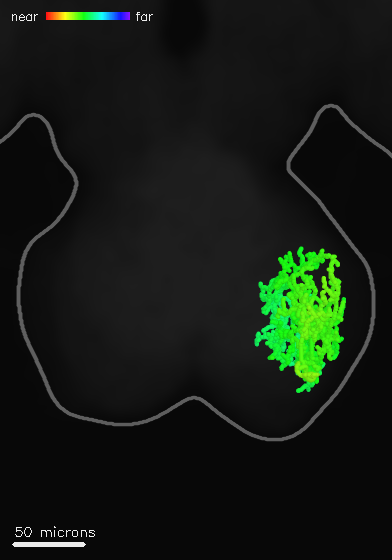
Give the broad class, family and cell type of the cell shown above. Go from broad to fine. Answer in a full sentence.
A nerve-cord intrinsic neuron of hemilineage 16B, type IN16B030.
